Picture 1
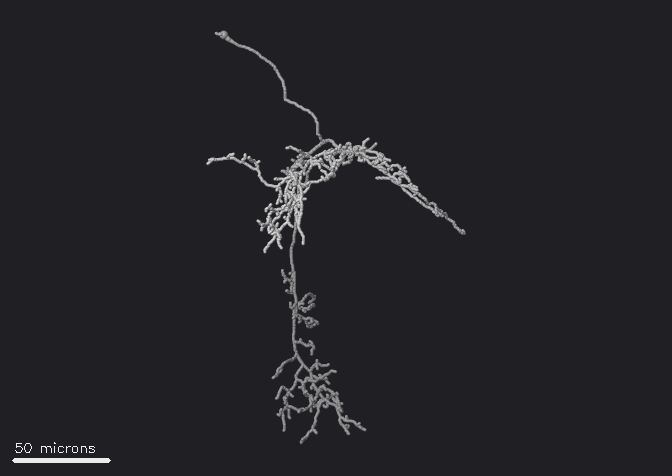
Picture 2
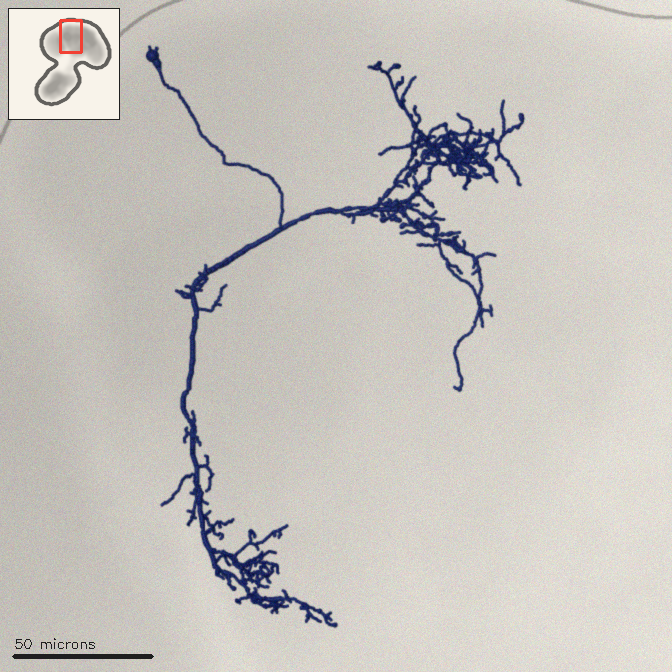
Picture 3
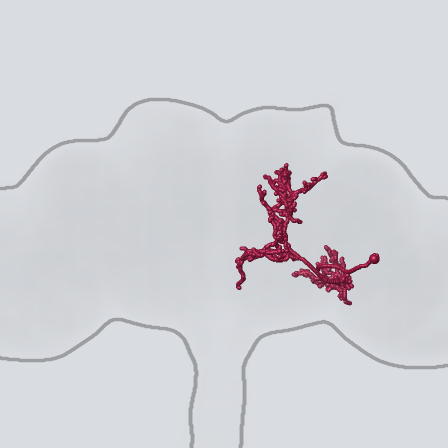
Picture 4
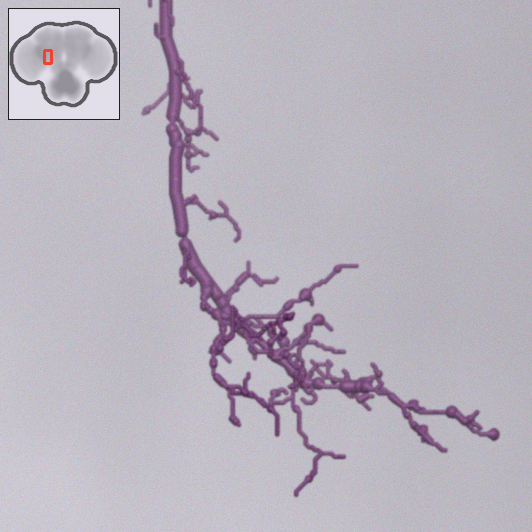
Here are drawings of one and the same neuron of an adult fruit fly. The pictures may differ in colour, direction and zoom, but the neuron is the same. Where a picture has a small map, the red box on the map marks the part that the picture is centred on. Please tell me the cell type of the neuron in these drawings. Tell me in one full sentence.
The cell type name for this neuron is ATL015.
